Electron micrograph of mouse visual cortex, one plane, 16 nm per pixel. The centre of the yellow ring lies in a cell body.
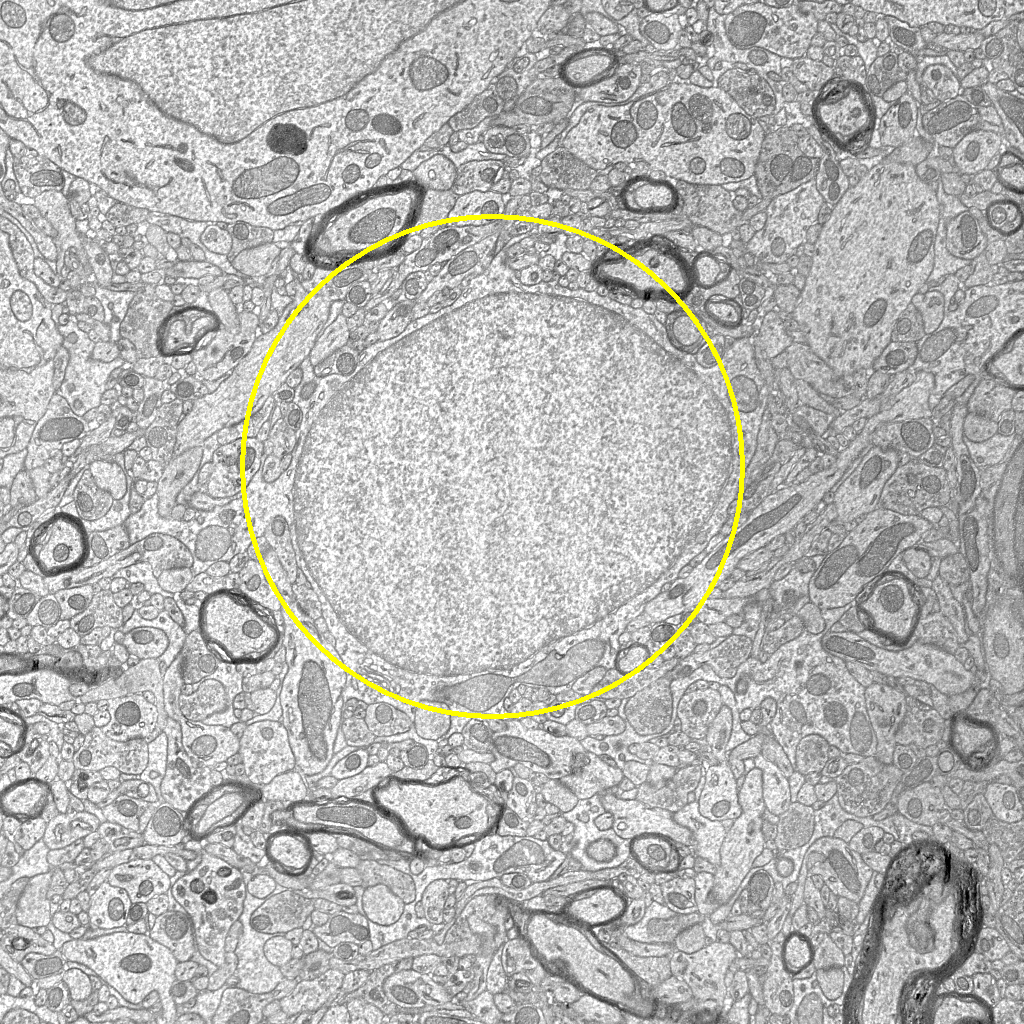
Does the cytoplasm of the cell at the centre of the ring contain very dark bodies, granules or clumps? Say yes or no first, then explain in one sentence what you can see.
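No. No dark dense bodies are seen in the cytoplasm.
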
